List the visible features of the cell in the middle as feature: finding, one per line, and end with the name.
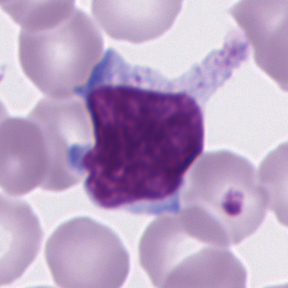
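Outline: irregular, with cytoplasm drawn into a long tapering extension toward the upper right
Nucleus: irregular and angular, notched on its left side
Granules: a few fine purple ones in the cytoplasm above the nucleus
Vacuoles: none seen in the cytoplasm
Name: large granular lymphocyte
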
